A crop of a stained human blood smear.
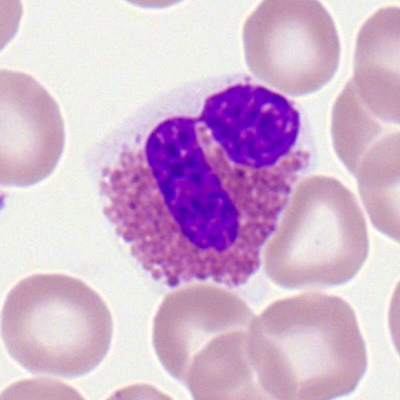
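Eosinophil at the centre of a stained human blood smear, light microscope. Nucleus first: it is split into two separate lobes, the lower-left one elongated, the upper-right one rounder. Chromatin next: dark purple and coarsely clumped. Finally, nucleoli: none are visible in either lobe.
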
